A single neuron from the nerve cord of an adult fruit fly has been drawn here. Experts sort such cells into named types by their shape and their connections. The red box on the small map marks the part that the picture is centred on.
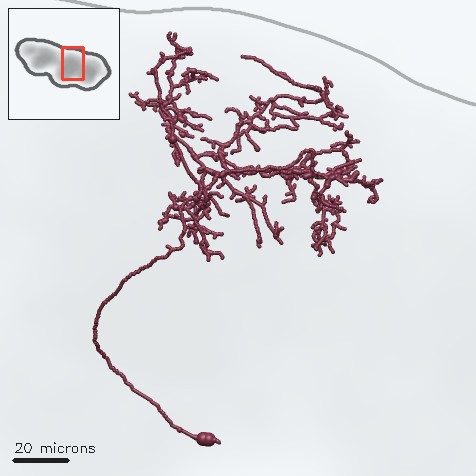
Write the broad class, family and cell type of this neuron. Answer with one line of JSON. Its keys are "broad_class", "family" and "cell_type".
{"broad_class": "nerve-cord intrinsic neuron", "family": "hemilineage 06B", "cell_type": "IN06B061"}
